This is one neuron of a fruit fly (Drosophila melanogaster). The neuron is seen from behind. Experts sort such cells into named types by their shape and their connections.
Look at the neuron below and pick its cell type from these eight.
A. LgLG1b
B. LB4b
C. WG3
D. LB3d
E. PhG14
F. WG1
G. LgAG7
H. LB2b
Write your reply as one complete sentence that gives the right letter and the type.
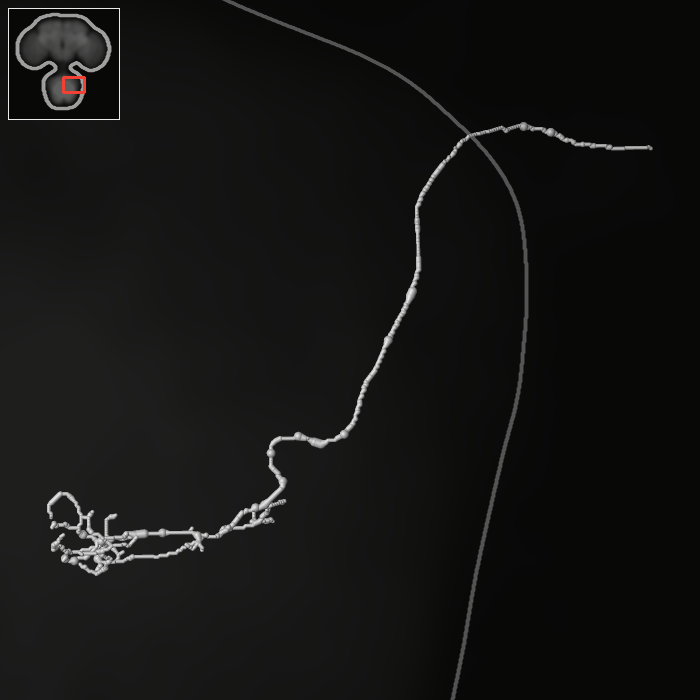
The neuron is of the WG3 cell type, which is option C.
